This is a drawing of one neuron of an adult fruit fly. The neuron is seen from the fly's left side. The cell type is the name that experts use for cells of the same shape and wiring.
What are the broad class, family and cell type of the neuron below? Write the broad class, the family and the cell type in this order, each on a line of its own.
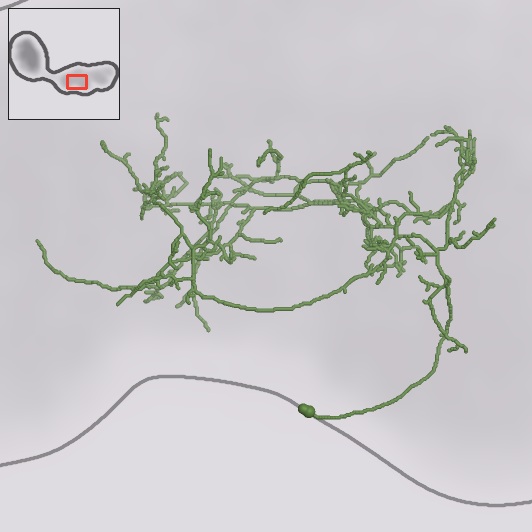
nerve-cord intrinsic neuron
hemilineage 05B
IN05B065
